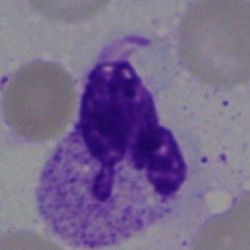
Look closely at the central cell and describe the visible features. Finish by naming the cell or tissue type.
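Look first at the nucleus: it is divided into several lobes and sits in the upper part of the cell. Now see how many fine purple granules fill the cytoplasm. At the top edge, a pale, curved, hook-like extension sticks out. What you are looking at is a segmented neutrophil.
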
